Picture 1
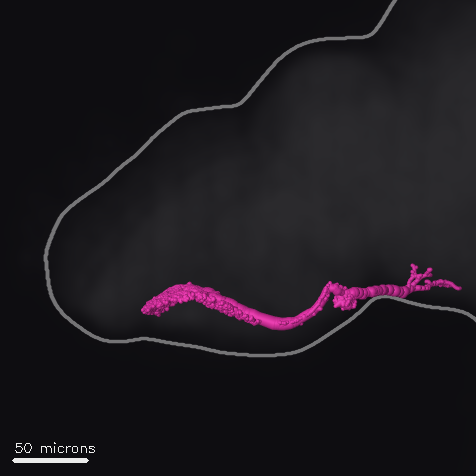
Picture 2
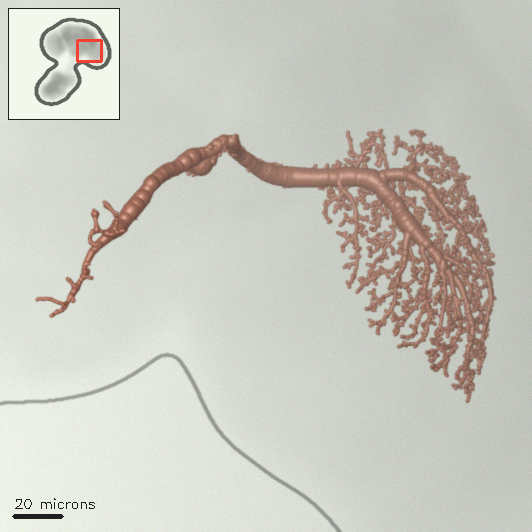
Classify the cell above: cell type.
HSN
